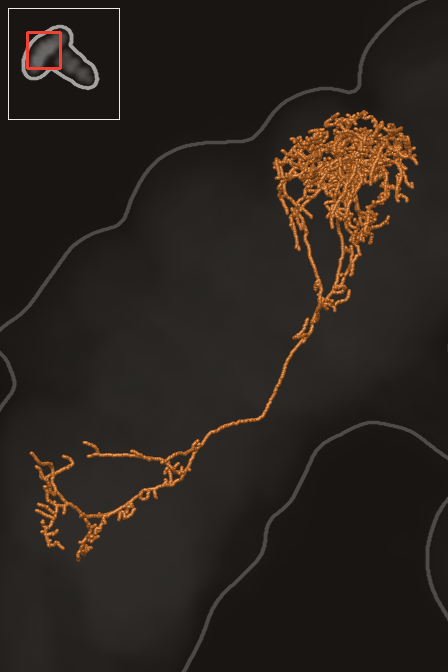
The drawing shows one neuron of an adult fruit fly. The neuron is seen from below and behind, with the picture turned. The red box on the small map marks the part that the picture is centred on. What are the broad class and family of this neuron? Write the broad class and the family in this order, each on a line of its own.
central-brain intrinsic neuron
hemilineage VLPl2_medial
